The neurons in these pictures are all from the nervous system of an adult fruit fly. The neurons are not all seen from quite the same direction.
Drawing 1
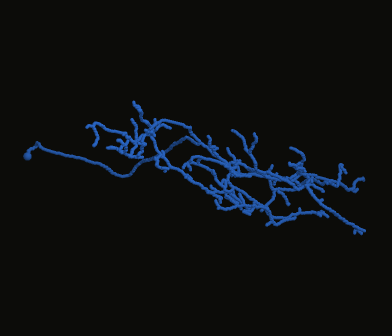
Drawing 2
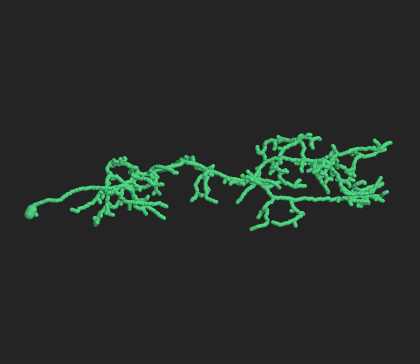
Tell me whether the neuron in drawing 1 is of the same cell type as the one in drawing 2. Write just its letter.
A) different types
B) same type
A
